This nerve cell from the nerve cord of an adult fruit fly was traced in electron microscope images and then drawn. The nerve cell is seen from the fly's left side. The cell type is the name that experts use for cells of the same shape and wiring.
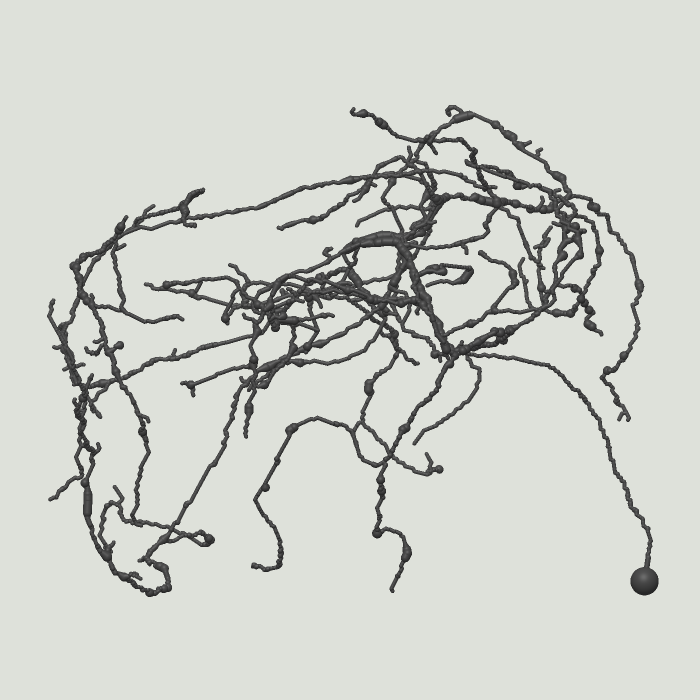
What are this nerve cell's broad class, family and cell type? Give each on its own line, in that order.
nerve-cord intrinsic neuron
hemilineage 04B
IN04B016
